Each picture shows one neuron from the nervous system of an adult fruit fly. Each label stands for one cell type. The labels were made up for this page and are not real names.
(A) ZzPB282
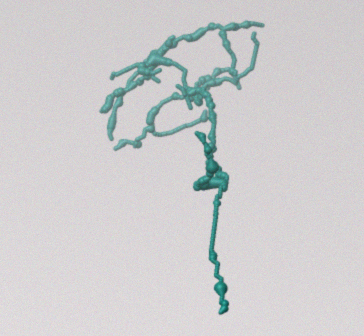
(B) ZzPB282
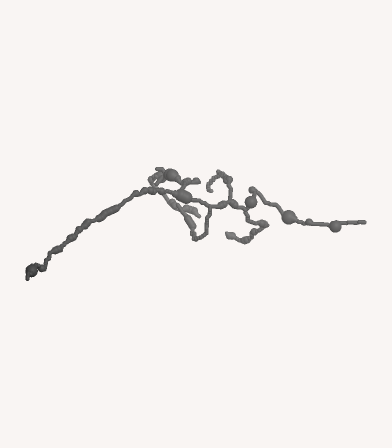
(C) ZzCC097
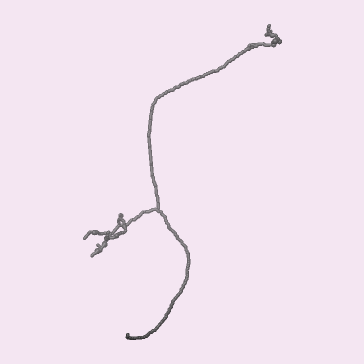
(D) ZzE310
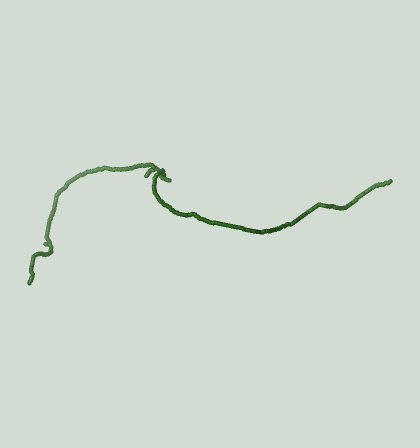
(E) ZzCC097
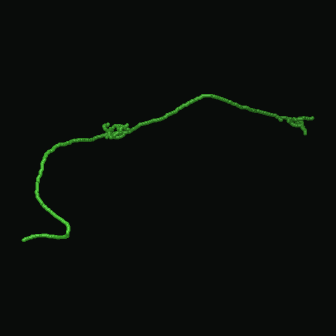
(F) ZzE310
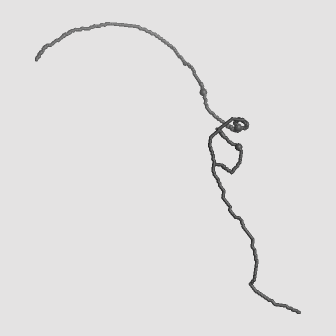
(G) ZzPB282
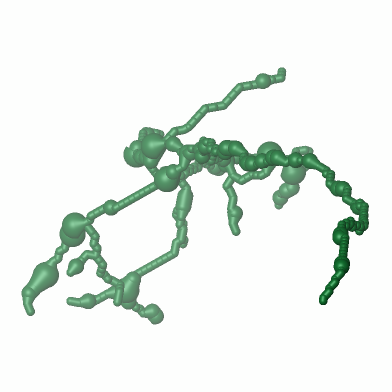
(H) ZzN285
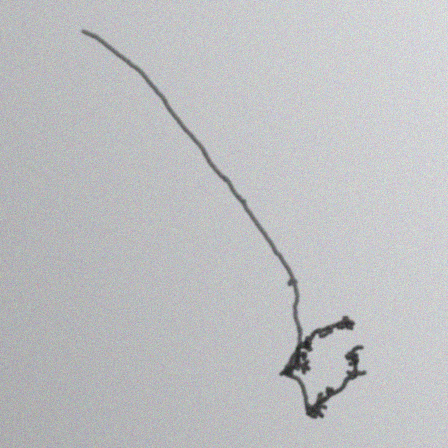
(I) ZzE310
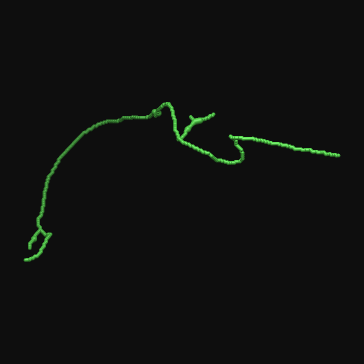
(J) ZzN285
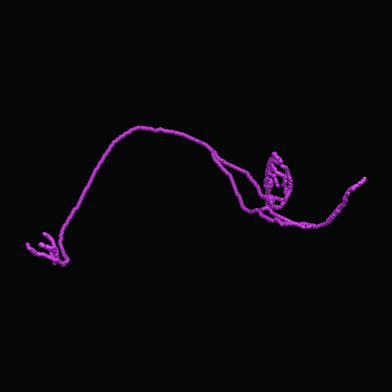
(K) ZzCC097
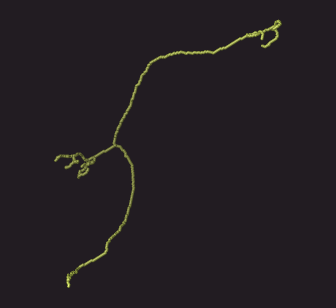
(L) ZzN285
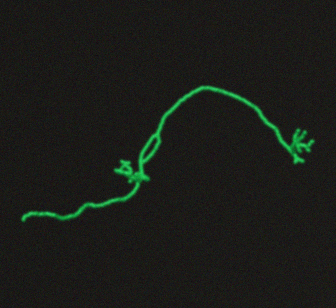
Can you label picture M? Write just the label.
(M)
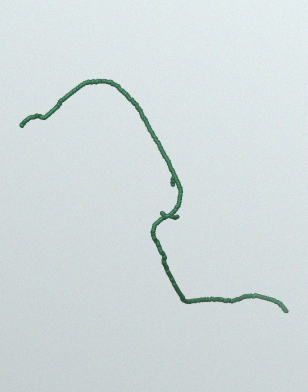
ZzE310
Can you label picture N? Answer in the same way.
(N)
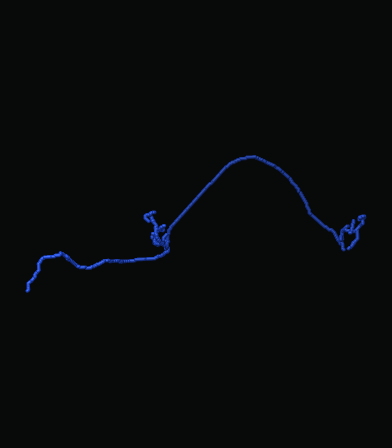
ZzN285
